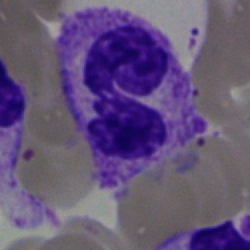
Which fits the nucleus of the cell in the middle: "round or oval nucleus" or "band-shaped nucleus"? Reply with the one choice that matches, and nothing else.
Band-shaped nucleus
